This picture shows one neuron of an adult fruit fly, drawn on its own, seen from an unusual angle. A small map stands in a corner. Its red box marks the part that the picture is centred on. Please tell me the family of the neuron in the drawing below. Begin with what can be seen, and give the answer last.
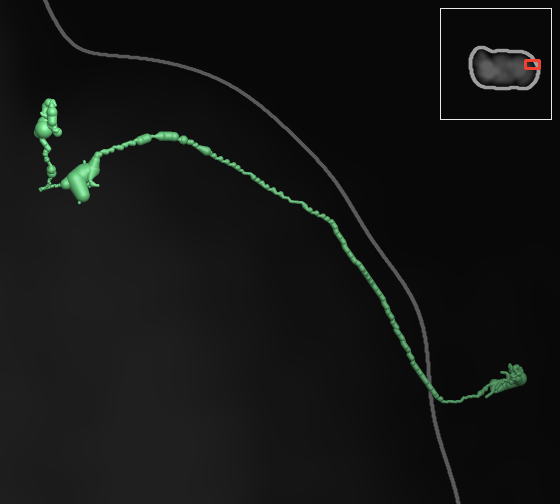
Its cell body lies at the upper left of the picture. In this view it is wider than it is tall. This is an optic-lobe intrinsic neuron. The family is T.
